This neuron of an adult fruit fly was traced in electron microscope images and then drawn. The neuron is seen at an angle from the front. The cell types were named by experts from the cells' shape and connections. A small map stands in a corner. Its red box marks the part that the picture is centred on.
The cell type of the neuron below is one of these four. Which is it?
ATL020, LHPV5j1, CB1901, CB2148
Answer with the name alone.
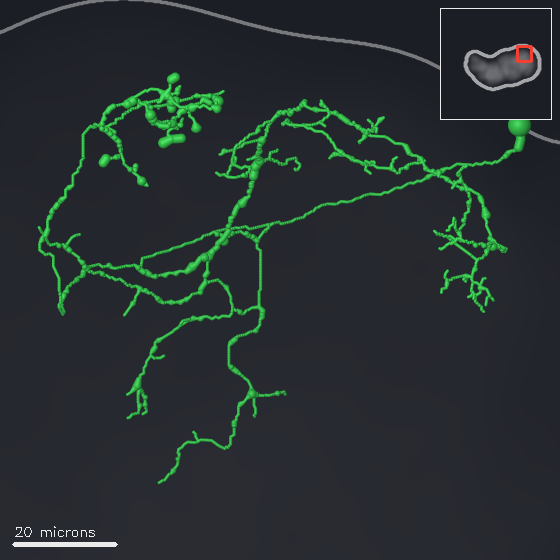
CB1901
